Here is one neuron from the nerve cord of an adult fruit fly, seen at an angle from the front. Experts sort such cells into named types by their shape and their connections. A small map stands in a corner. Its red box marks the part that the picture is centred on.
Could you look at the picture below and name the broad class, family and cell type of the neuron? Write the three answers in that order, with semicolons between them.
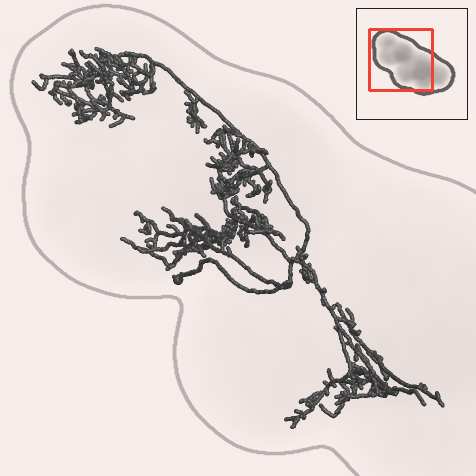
nerve-cord intrinsic neuron; hemilineage 10B; IN10B011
